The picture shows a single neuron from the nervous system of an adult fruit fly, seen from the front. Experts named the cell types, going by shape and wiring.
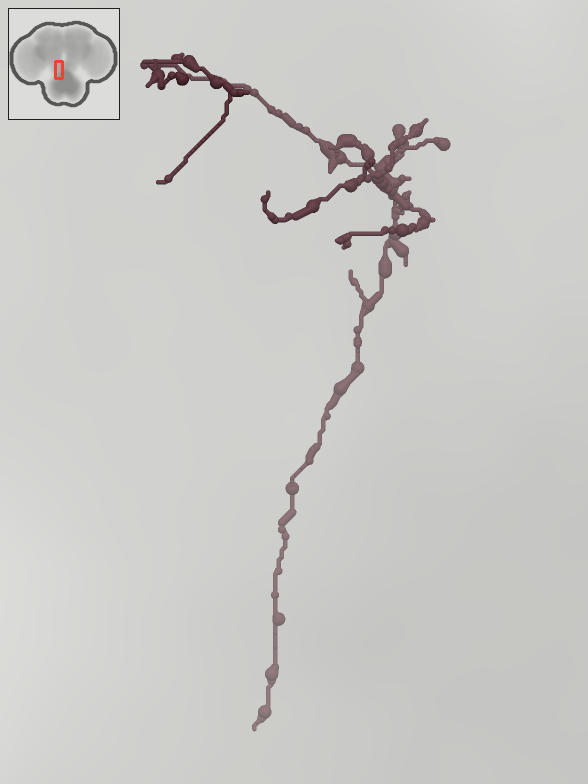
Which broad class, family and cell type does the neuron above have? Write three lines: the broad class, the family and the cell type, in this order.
sensory neuron entering the brain
class gustatory
LB4a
